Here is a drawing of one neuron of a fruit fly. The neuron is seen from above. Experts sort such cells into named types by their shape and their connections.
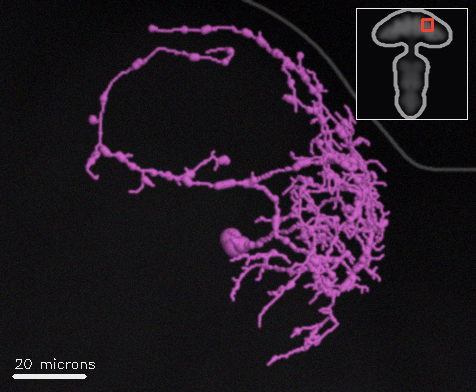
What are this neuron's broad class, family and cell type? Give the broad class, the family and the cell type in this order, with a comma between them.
central-brain intrinsic neuron, hemilineage VLPl&p1_lateral, AVLP333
